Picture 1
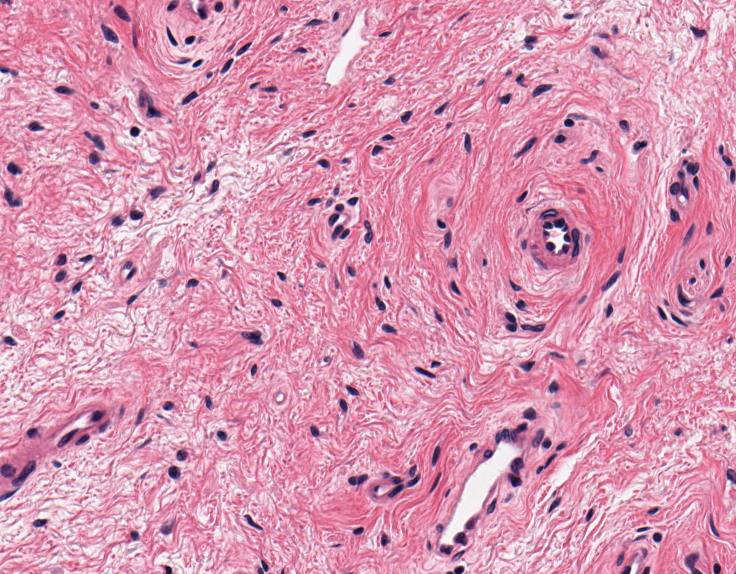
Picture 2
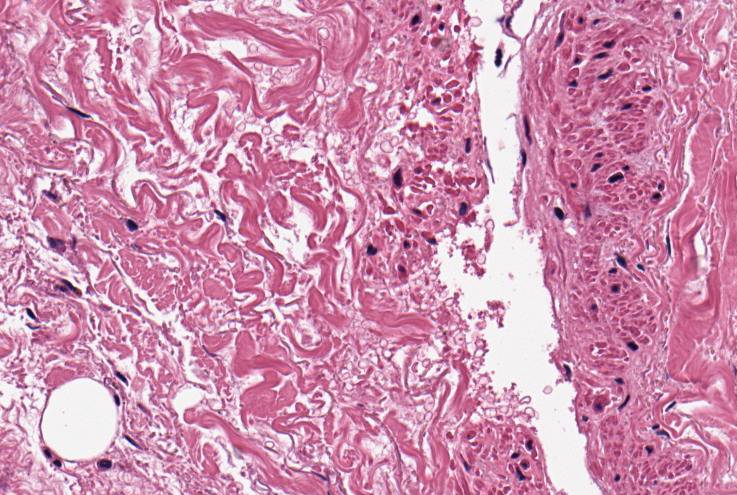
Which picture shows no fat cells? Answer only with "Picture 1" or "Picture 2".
Picture 1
